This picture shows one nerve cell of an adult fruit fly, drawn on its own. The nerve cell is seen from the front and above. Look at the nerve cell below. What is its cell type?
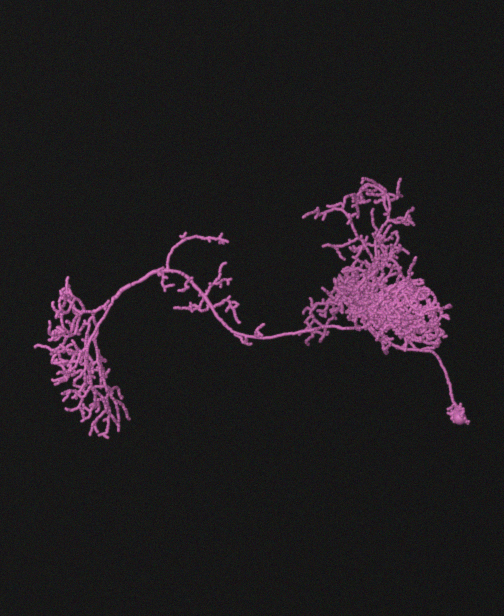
LoVC11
